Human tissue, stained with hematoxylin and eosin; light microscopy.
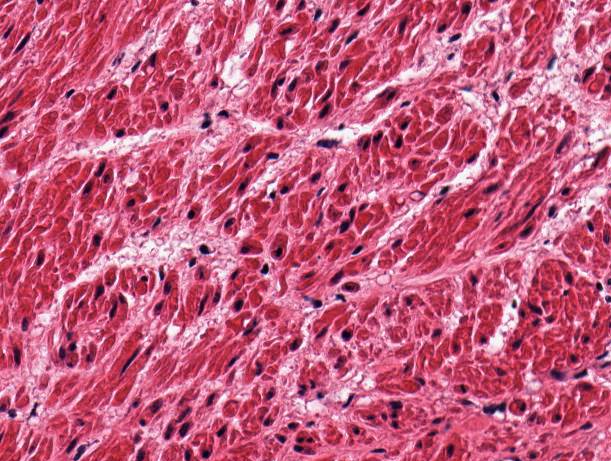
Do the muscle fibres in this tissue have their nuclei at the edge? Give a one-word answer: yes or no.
No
